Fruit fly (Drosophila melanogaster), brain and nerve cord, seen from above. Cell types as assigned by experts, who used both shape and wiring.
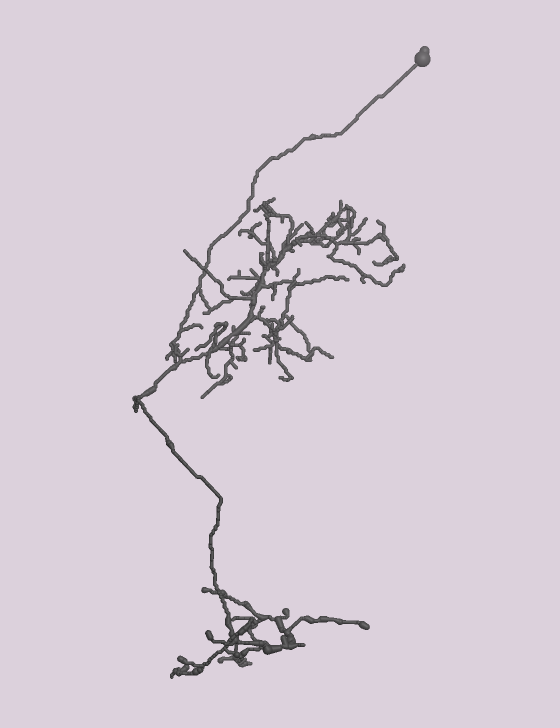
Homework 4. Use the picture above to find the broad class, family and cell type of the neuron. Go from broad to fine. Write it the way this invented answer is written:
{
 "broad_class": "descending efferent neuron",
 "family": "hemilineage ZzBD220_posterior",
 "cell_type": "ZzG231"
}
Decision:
{
 "broad_class": "central-brain intrinsic neuron",
 "family": "hemilineage VESa1",
 "cell_type": "CB2420"
}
